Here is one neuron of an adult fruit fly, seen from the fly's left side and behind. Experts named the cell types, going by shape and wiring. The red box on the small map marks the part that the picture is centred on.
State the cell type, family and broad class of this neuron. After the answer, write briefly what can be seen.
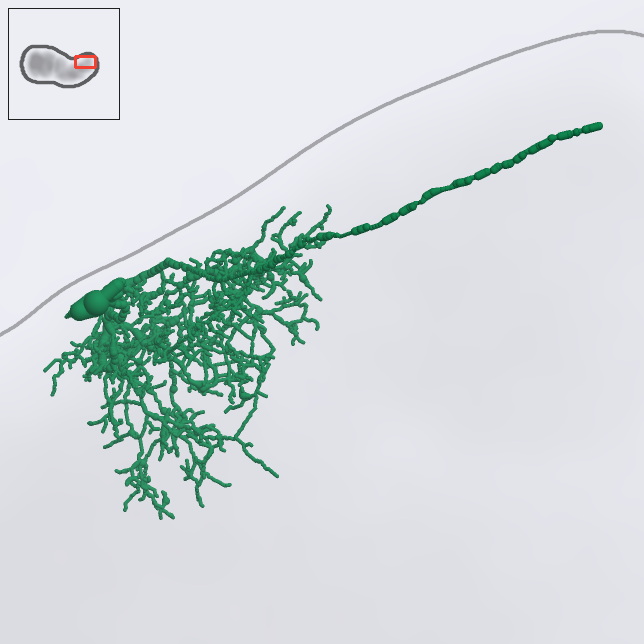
The cell type is MNad56. The family is MNad. It is a motor neuron of the nerve cord. The cell body can be seen on the left of the picture. In this view it is wider than it is tall.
